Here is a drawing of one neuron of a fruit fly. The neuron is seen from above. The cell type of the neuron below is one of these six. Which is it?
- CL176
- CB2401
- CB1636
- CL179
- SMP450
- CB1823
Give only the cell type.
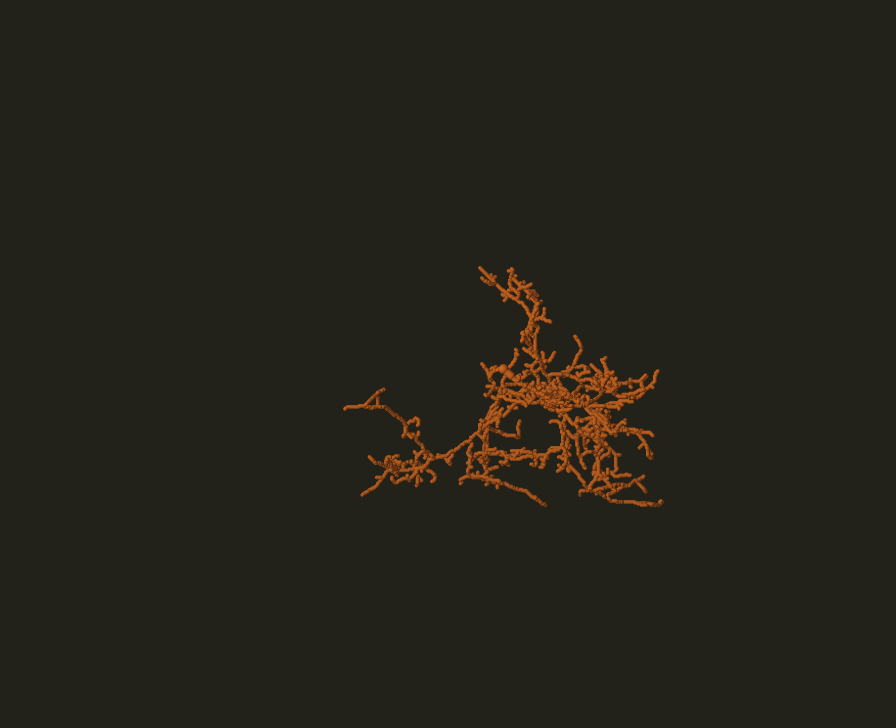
CL179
